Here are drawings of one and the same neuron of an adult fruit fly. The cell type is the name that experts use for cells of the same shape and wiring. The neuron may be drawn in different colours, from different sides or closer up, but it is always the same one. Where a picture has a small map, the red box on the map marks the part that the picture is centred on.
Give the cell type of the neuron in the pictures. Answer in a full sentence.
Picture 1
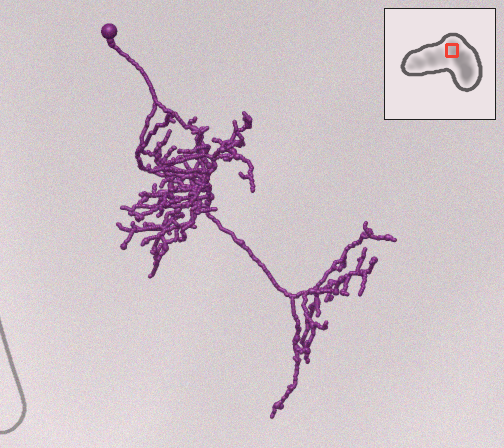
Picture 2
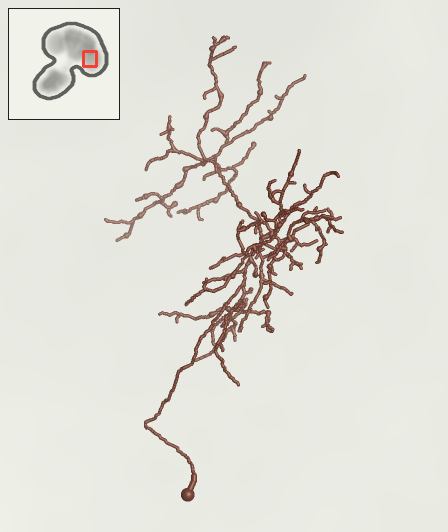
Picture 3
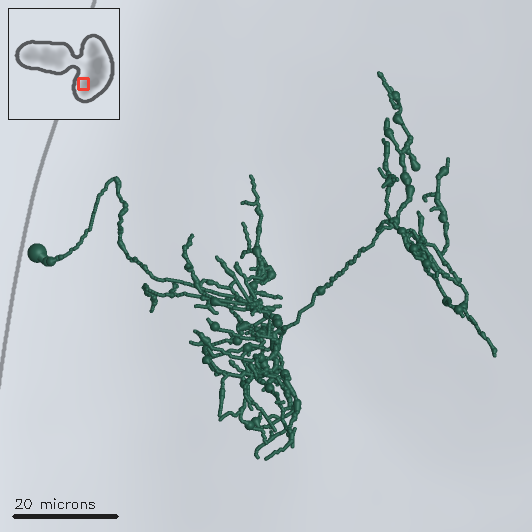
The cell type is Tlp11.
